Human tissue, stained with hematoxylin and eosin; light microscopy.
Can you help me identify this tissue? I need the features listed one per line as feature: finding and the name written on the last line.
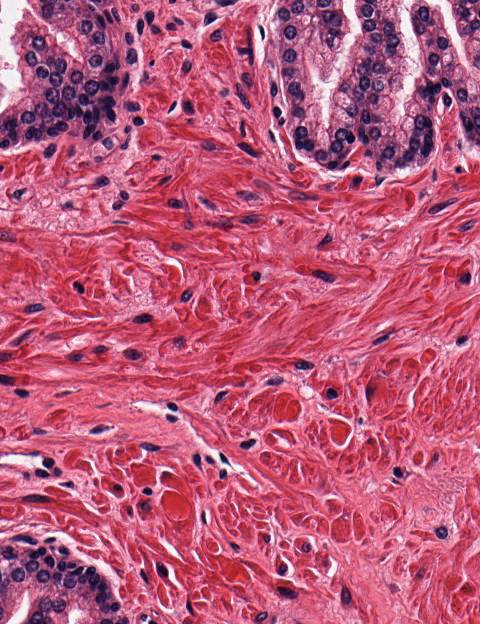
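Distribution: glandular epithelium at top and bottom left corner; broad fibrous-muscular stroma band in centre
Epithelium, top right: columnar; crowded dark round nuclei; pale pink cytoplasm toward lumen
Folds, top right: separated by narrow white slit-like lumina
Smooth muscle nuclei: elongated, blunt-ended, dark, along cell length
Name: prostate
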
